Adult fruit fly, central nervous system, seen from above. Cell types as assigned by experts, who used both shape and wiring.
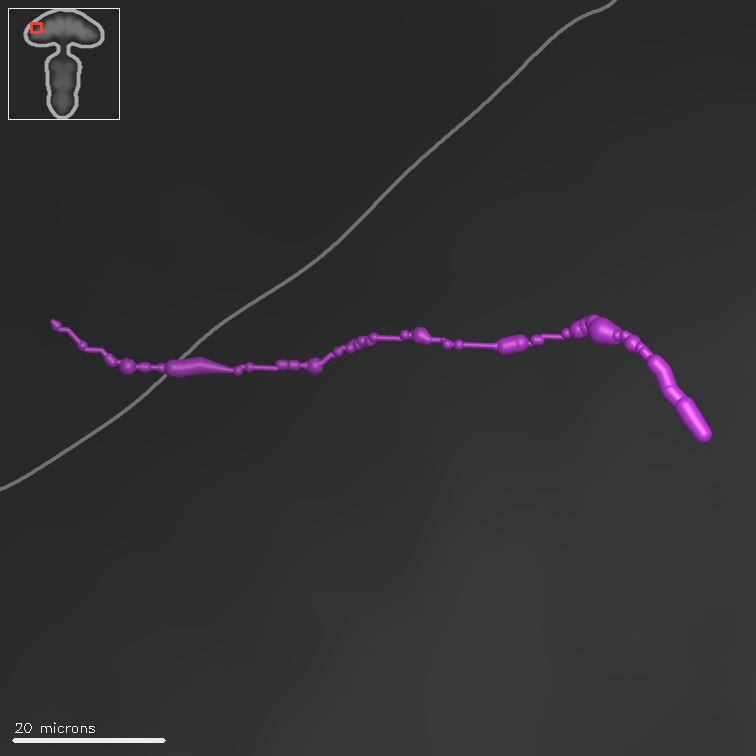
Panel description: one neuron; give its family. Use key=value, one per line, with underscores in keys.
family=class visual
